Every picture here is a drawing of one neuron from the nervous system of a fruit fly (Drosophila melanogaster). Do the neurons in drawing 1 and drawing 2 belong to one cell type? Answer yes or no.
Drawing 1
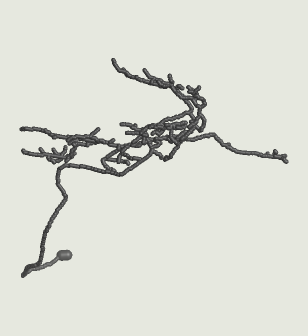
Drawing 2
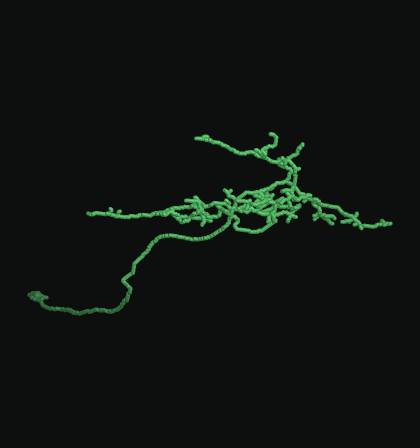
yes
